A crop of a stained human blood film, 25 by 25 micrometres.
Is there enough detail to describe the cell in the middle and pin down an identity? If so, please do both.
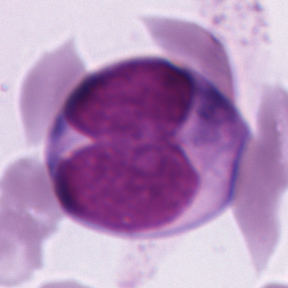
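Look first at the nucleus: it fills most of the cell, and a deep notch enters from the left side, splitting it into an upper and a lower lobe. The chromatin is fairly even, with no large dark clumps. The cytoplasm's widest band lies on the right side. What you're looking at is a myeloblast.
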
